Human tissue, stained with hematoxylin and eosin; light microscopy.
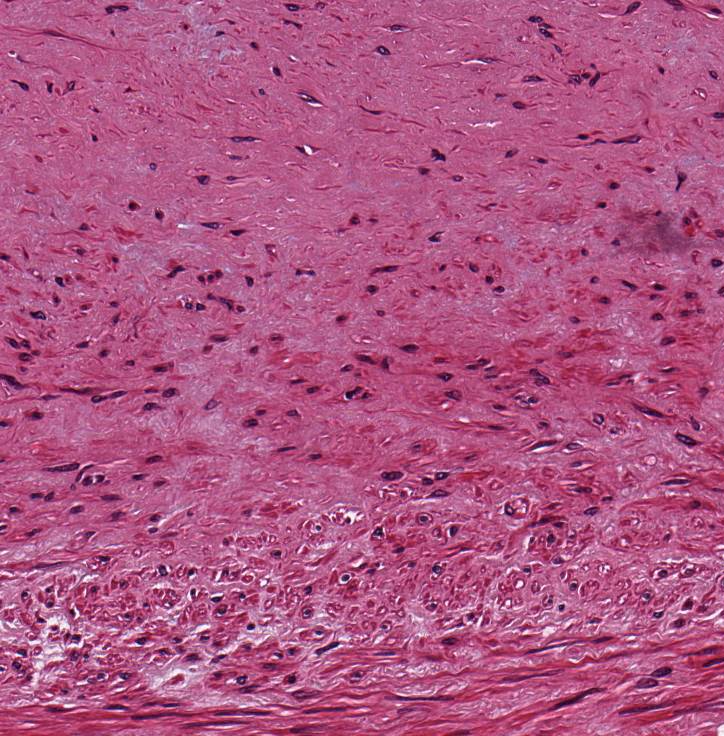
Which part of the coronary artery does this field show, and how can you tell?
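The field shows the tunica intima. A broad pale fibrous zone covers the upper two-thirds: sparse small spindle and stellate nuclei in a pale pink fibrillar matrix with faint bluish-grey patches of ground substance.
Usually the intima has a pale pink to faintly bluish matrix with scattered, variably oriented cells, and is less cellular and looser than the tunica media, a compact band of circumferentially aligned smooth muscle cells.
Below lies a denser cellular band, edged at the bottom by a thin horizontal strip of fibres with elongated nuclei.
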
